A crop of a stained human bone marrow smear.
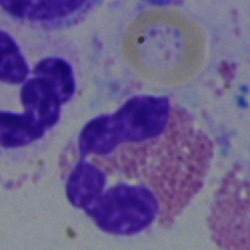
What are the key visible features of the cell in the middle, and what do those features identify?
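I'm starting with the nucleus, which lies along the left side of the cell. Its chromatin stains dark purple and seems dense, and I can't make out any nucleoli. The granules strike me as coarse and round, and fairly even in size. I'd name it an eosinophil.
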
